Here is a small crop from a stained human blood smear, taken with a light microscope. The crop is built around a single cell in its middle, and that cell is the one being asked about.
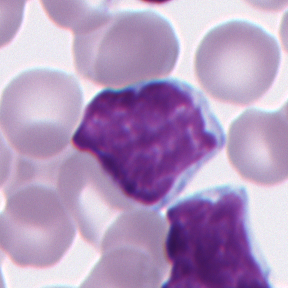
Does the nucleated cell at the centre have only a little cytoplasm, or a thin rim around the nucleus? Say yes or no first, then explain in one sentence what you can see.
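Yes. The nucleus fills almost the whole cell, leaving only a narrow rim of cytoplasm.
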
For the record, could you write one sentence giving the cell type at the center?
The cell at the central position in this crop is a typical lymphocyte.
